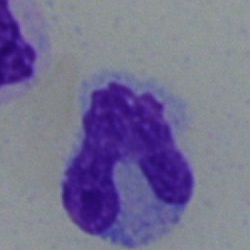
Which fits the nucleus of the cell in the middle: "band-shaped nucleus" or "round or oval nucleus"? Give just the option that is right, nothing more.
Band-shaped nucleus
